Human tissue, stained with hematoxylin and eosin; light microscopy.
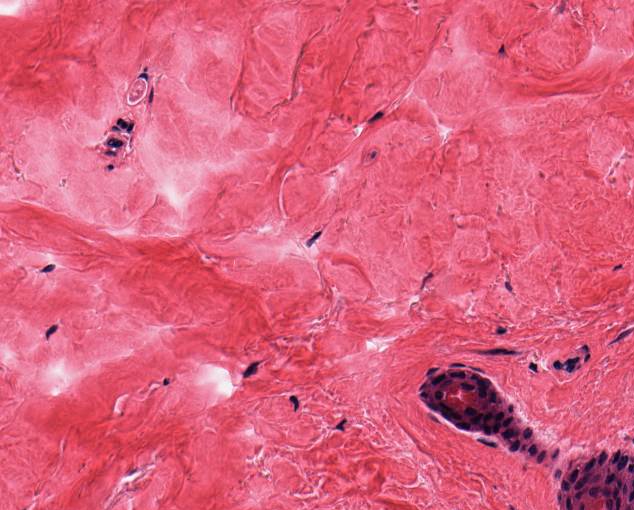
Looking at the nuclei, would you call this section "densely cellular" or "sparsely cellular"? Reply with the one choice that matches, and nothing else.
Sparsely cellular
